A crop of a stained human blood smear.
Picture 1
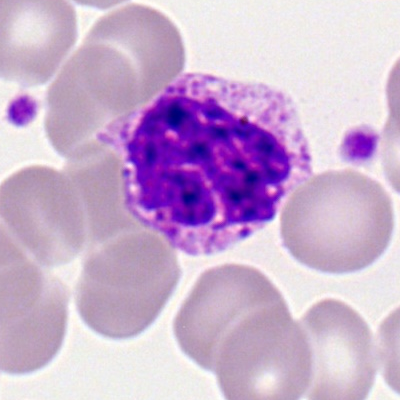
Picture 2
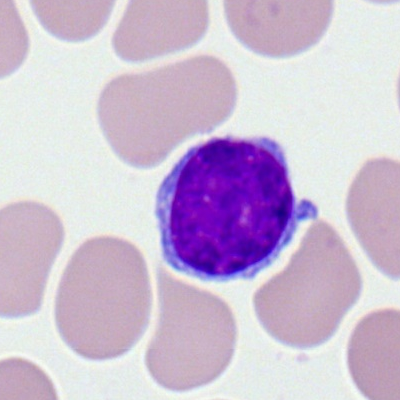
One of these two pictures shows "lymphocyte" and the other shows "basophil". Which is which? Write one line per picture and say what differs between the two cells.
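Picture 1 is a basophil. Fine pink-purple granules are scattered throughout the cytoplasm.
Picture 2 is a lymphocyte. No granules are visible in the cytoplasm.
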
